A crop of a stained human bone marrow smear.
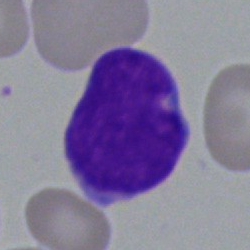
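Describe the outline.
Irregular, not smoothly round.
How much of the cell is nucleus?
Almost the whole cell.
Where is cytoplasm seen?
A scant pale blue rim, mainly at the lower edge; no granules are visible.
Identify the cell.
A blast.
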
